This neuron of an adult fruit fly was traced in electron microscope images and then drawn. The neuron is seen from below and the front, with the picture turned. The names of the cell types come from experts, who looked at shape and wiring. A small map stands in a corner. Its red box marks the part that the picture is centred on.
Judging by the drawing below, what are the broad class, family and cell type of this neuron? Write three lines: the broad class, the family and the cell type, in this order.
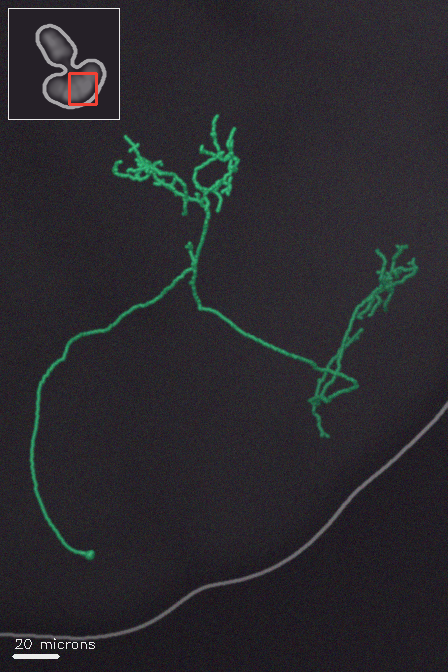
central-brain intrinsic neuron
hemilineage CREa1_ventral
mAL5B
